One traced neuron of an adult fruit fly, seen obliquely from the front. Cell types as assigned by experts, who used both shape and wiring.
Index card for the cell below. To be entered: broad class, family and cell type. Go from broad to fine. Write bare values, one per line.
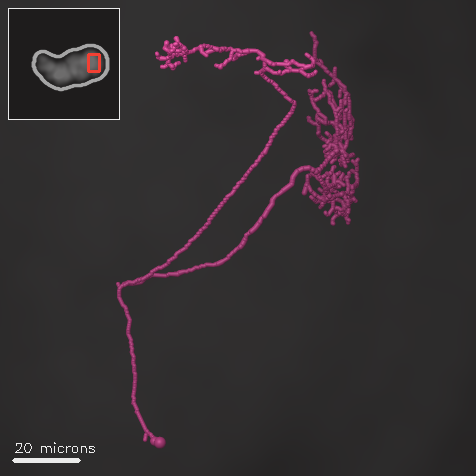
visual projection neuron
hemilineage VPNv2
LC16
